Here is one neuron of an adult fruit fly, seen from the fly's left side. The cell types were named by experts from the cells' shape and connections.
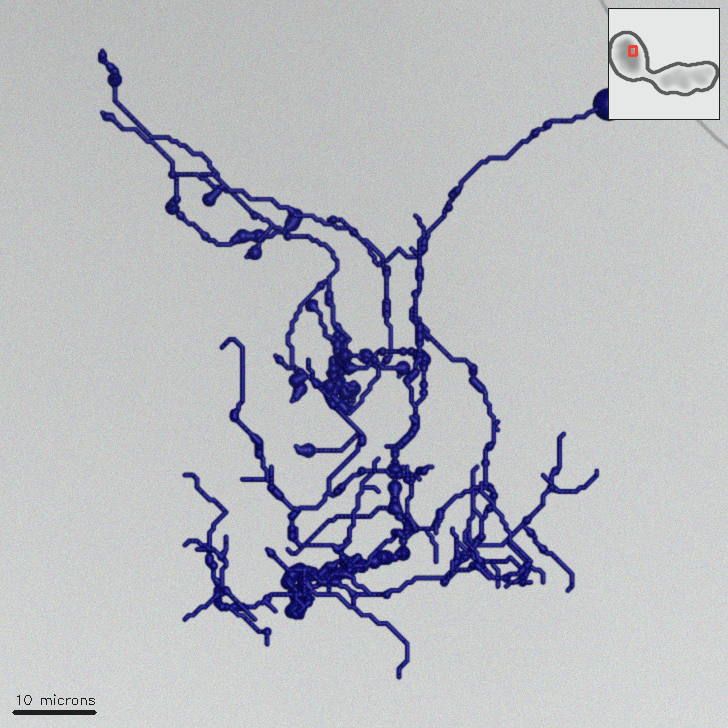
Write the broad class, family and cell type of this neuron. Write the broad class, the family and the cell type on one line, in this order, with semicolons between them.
visual projection neuron; hemilineage PSp3; LoVP27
